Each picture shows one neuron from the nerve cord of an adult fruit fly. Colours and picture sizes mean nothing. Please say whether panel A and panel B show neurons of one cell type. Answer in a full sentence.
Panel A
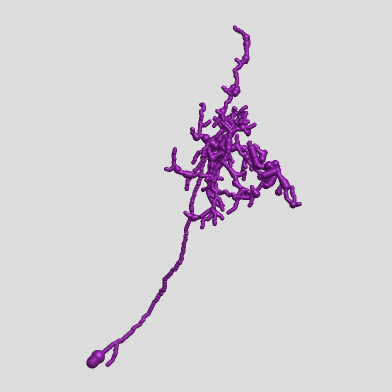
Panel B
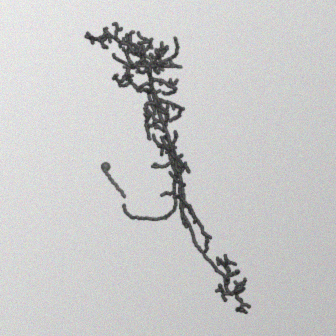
They are of different cell types.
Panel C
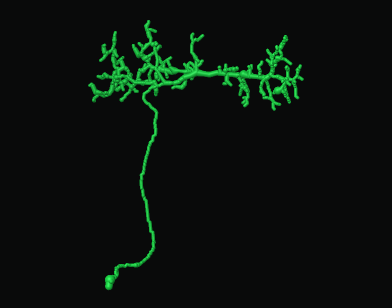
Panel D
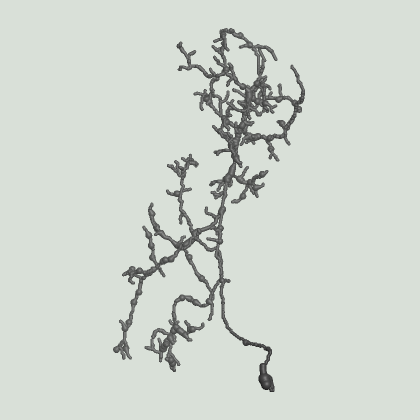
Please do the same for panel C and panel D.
They are of the same cell type.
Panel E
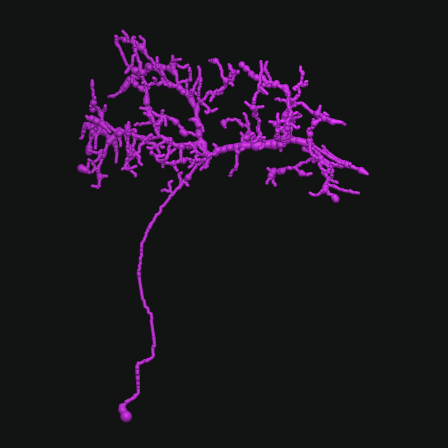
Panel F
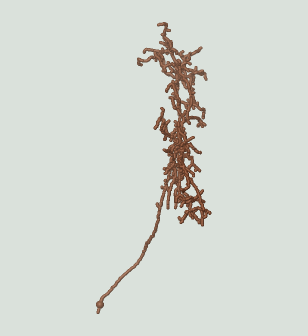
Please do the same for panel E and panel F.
They are of the same cell type.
